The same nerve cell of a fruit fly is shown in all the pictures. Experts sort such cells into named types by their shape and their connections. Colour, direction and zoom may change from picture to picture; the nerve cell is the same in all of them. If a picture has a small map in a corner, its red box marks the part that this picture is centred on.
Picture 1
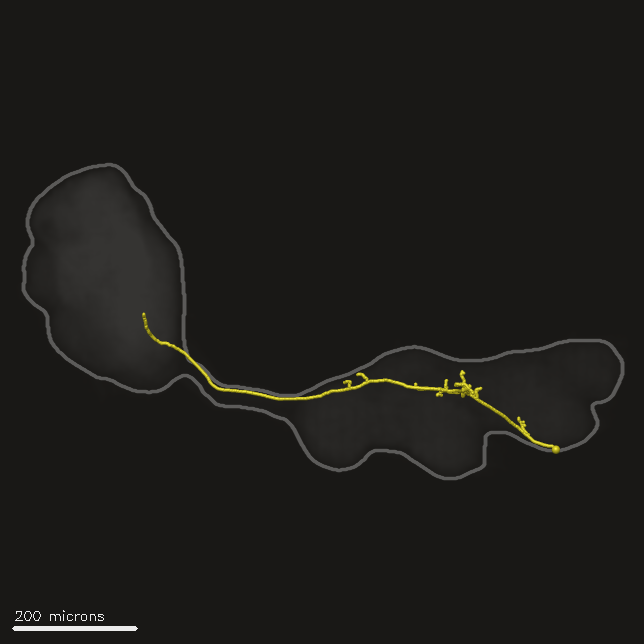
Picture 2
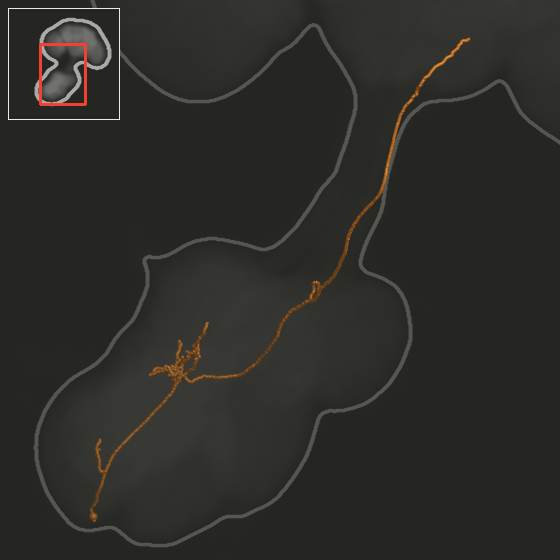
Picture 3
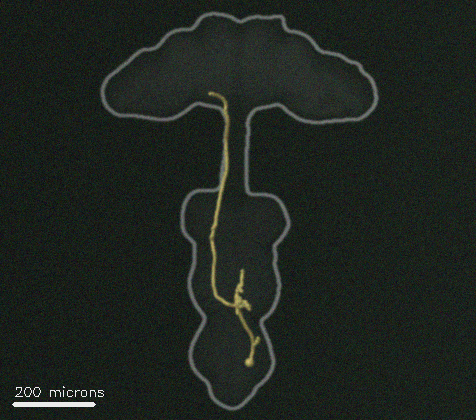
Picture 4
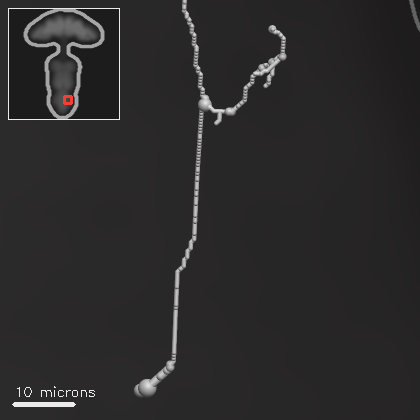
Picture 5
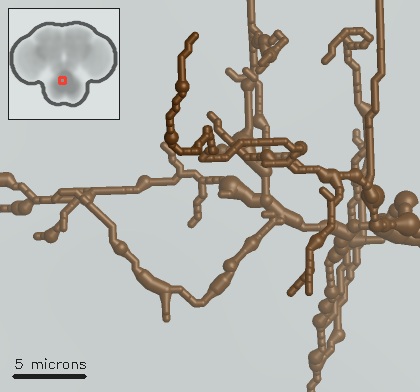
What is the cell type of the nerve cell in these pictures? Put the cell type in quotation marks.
"AN07B072_d"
